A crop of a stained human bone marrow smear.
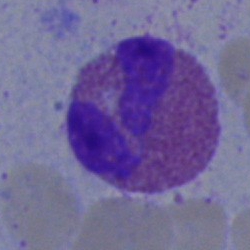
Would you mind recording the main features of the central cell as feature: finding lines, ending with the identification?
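Outline: round and smooth
Chromatin: dense, dark purple
Cytoplasm: abundant
Name: eosinophil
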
